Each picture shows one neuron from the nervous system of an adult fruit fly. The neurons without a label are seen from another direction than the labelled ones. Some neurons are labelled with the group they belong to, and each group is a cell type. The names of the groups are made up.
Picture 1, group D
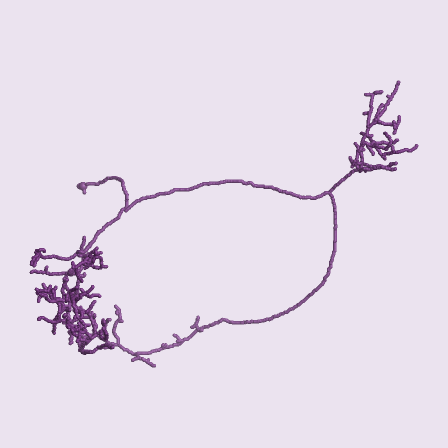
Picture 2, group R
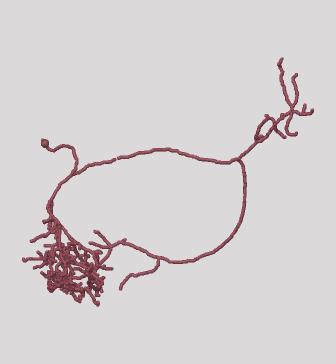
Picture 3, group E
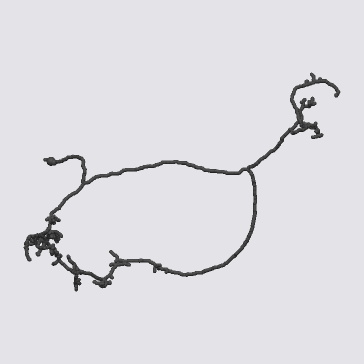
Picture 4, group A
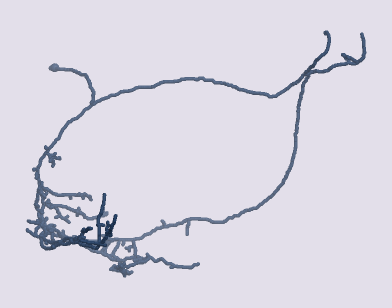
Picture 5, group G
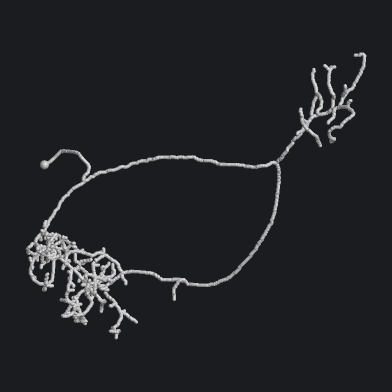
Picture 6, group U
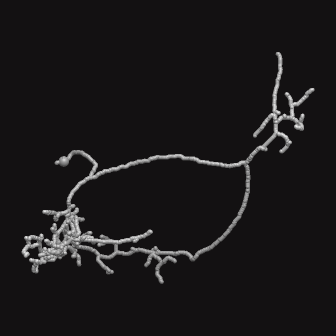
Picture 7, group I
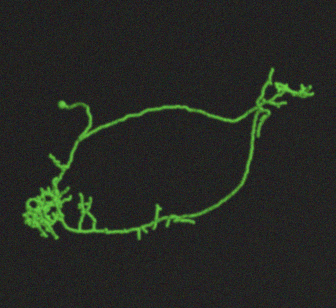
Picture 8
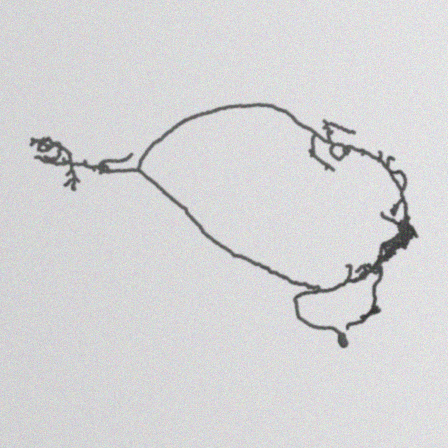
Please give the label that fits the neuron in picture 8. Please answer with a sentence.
It belongs to group I.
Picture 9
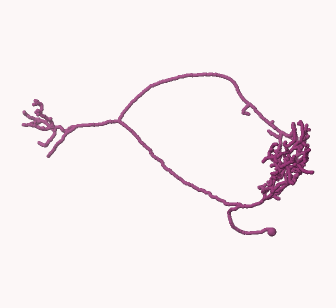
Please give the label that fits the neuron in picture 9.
It belongs to group R.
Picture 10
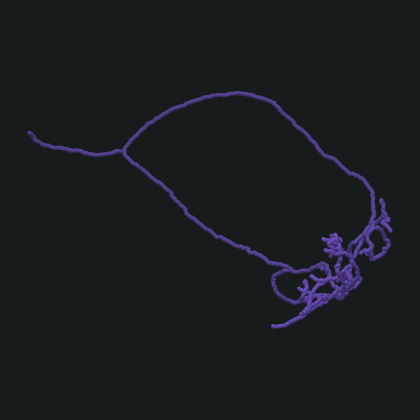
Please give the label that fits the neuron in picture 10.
It belongs to group A.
